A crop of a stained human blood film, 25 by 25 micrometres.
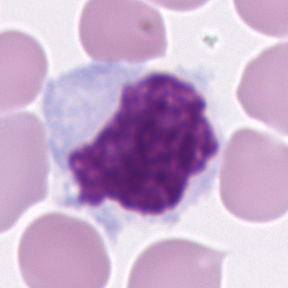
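Hairy cell in a stained smear of human peripheral blood, light microscopy. The single nuclear mass has a lumpy, irregular outline and sits off-centre toward the lower right. The pale greyish-blue cytoplasm is widest on the upper left.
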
